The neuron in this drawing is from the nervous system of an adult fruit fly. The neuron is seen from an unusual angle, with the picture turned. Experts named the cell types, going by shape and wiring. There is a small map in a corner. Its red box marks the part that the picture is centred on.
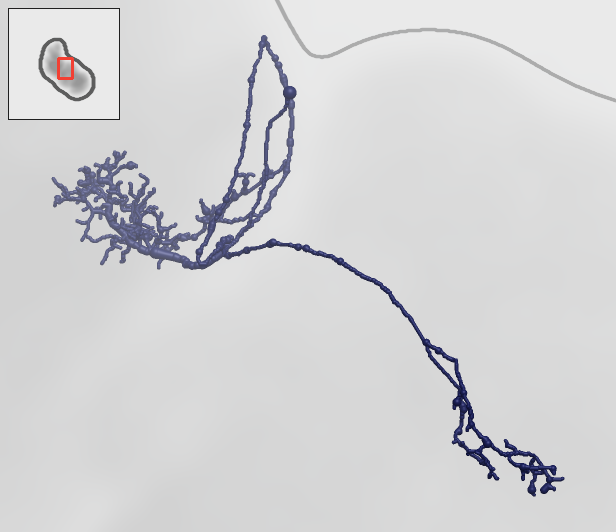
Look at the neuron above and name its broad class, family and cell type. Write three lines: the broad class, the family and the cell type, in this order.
visual projection neuron
hemilineage VPNd2
LC10a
